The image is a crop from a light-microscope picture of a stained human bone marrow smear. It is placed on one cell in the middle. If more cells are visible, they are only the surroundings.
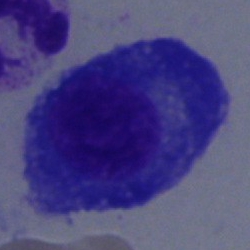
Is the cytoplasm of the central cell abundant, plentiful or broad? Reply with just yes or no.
Yes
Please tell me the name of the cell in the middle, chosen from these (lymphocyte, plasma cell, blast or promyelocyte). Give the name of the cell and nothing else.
plasma cell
